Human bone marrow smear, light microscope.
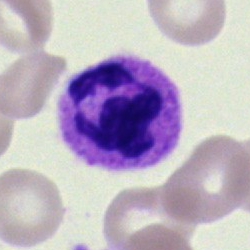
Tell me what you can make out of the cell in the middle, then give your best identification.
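The cell has a roughly round outline. Its nucleus is irregular and divided into several lobes that remain connected. The chromatin is dark purple and coarsely clumped. Fine pinkish-purple granules fill the cytoplasm. This is a segmented neutrophil.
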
